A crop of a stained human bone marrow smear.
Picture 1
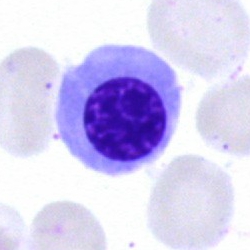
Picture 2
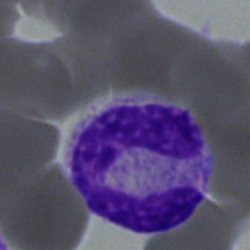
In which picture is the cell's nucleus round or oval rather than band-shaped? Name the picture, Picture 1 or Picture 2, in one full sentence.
Picture 1 contains the cell with a nucleus gathered into one compact round or oval mass.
